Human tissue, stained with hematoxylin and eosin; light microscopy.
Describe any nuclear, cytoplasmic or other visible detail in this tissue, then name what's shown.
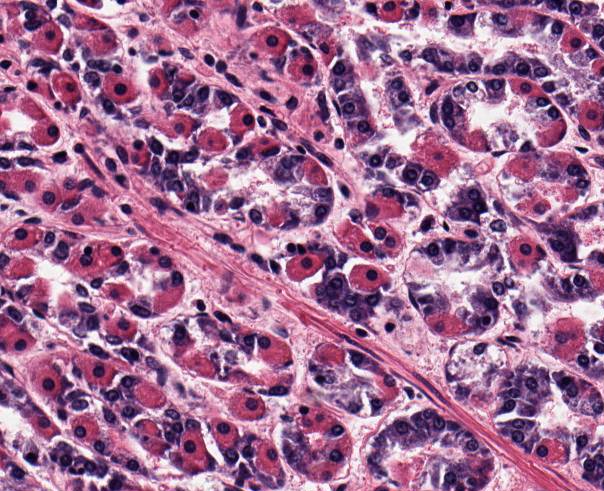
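Closely packed glands, cut mostly across or obliquely, occupy the whole field, with only scant, delicate stroma between them. Parietal cells with bright pink cytoplasm are scattered throughout the glands. A thin band of pink fibres crosses the field diagonally from upper left to lower right. The tissue is stomach.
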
